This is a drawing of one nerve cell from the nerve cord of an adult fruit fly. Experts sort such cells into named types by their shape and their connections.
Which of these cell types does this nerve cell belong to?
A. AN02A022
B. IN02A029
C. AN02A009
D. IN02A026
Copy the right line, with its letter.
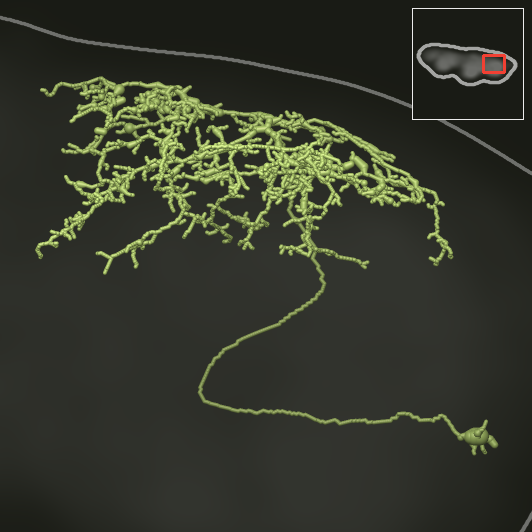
B. IN02A029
